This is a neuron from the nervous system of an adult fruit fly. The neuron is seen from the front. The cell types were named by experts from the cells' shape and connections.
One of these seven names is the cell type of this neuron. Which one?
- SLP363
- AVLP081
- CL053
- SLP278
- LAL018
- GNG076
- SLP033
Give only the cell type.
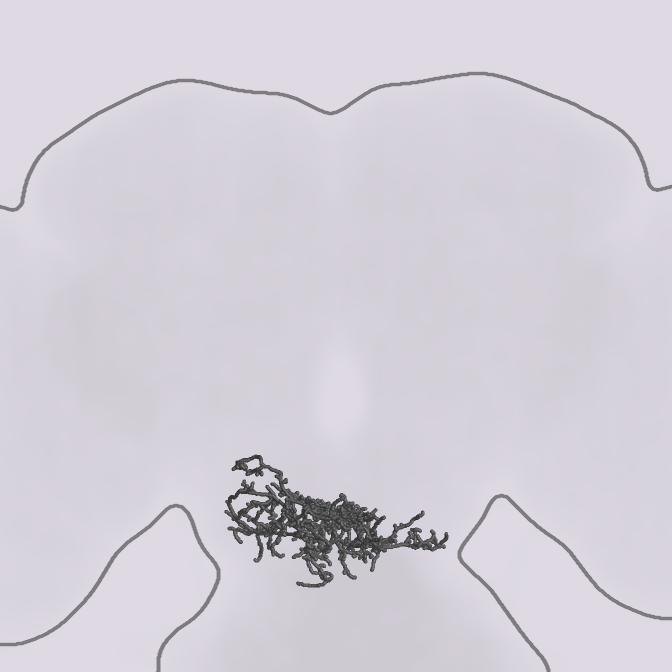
GNG076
